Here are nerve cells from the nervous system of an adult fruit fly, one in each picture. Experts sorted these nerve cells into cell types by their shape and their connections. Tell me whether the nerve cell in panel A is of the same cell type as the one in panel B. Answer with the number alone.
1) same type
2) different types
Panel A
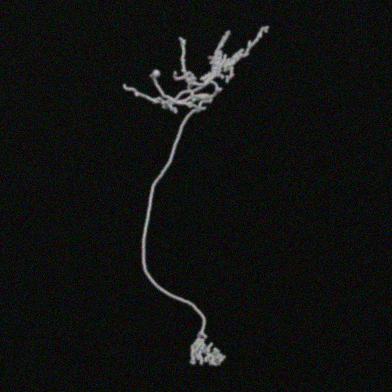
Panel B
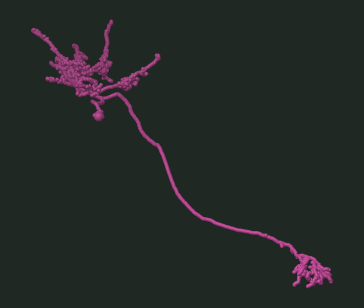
2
